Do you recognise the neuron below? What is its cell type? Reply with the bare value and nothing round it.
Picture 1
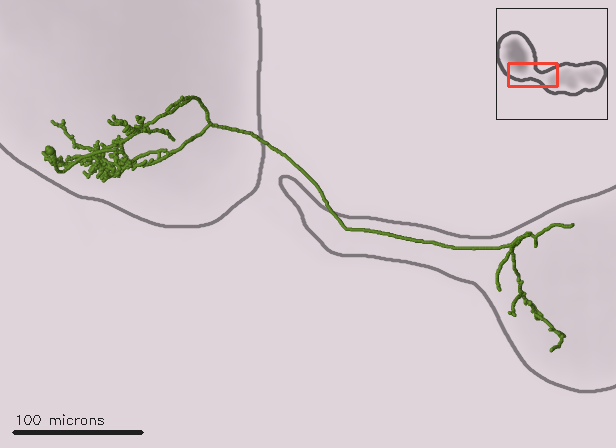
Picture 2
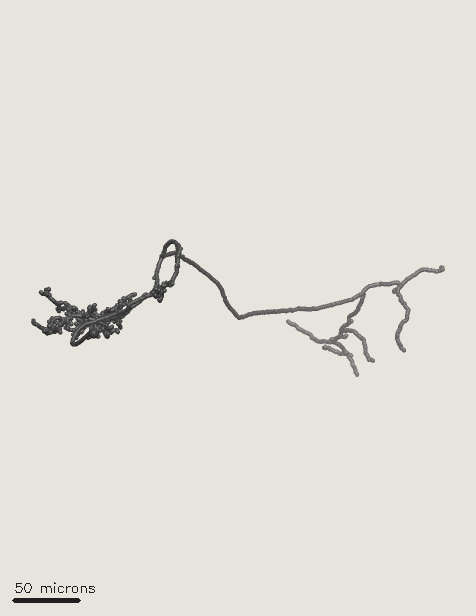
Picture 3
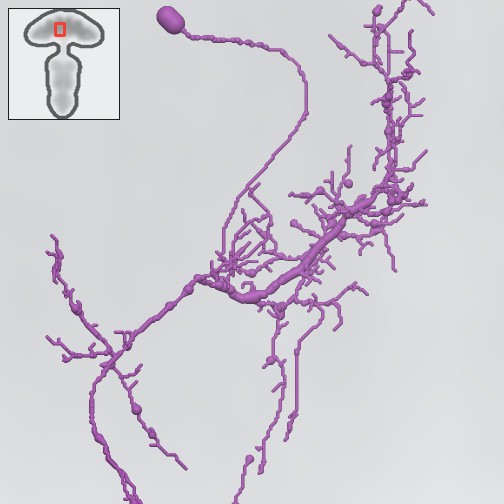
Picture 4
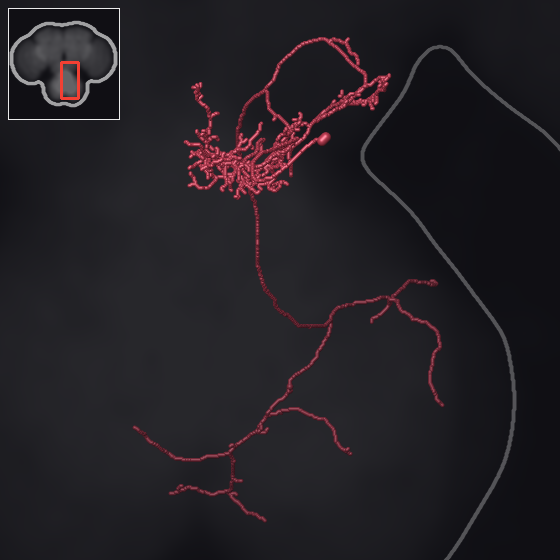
DNge025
